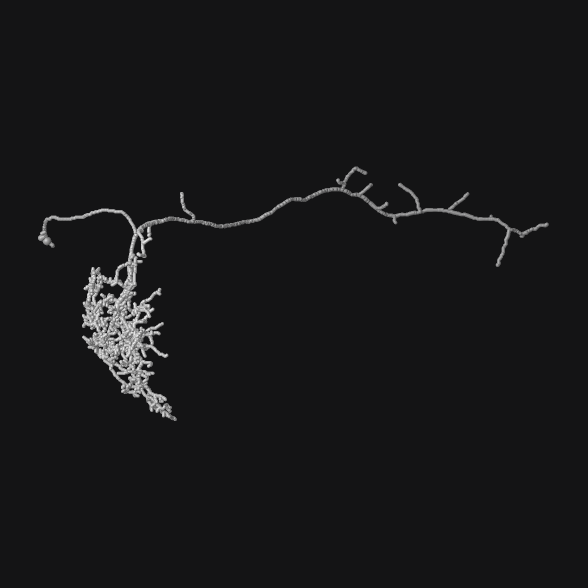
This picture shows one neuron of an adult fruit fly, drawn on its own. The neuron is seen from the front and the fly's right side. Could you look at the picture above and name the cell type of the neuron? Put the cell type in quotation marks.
"WED116"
